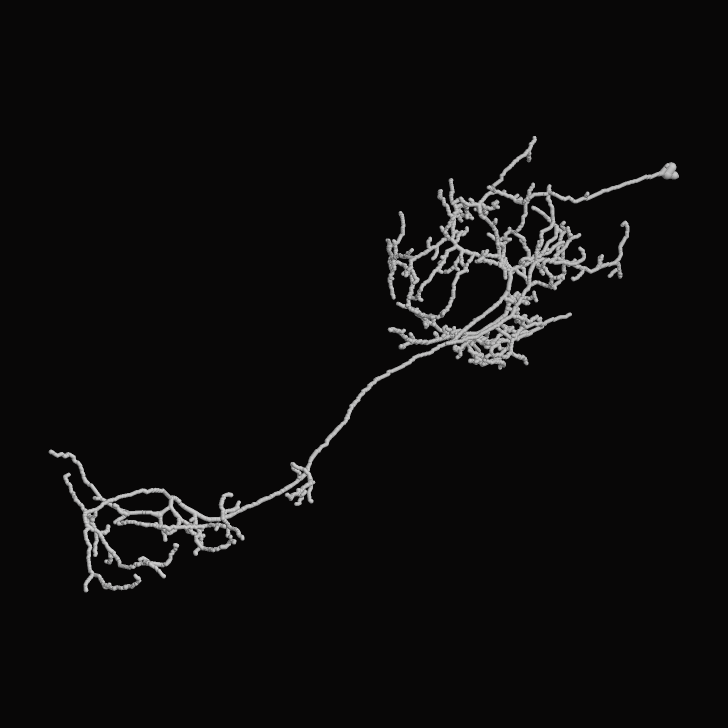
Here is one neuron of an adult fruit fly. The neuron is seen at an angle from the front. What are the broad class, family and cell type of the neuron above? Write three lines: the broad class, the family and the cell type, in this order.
nerve-cord intrinsic neuron
hemilineage 05B
IN05B038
